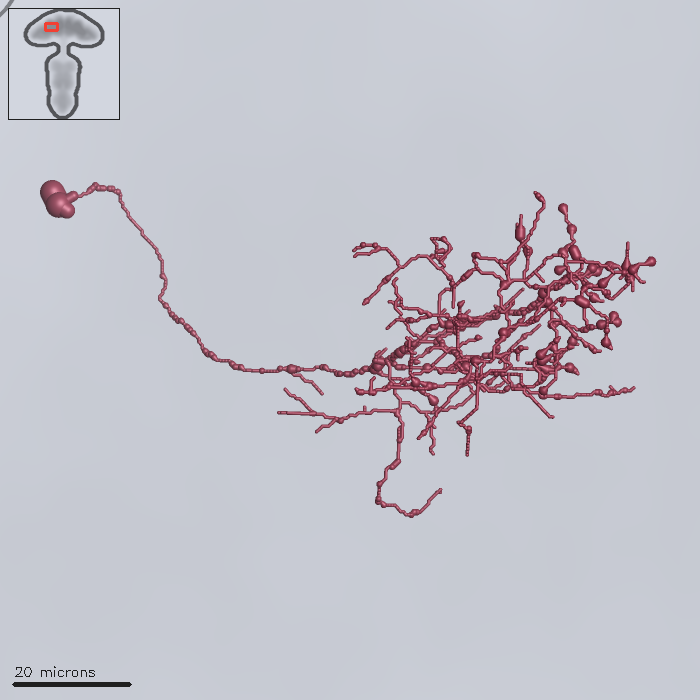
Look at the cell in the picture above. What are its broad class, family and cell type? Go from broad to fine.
central-brain intrinsic neuron; hemilineage SLPal3_and_SLPal4_dorsal; SLP176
